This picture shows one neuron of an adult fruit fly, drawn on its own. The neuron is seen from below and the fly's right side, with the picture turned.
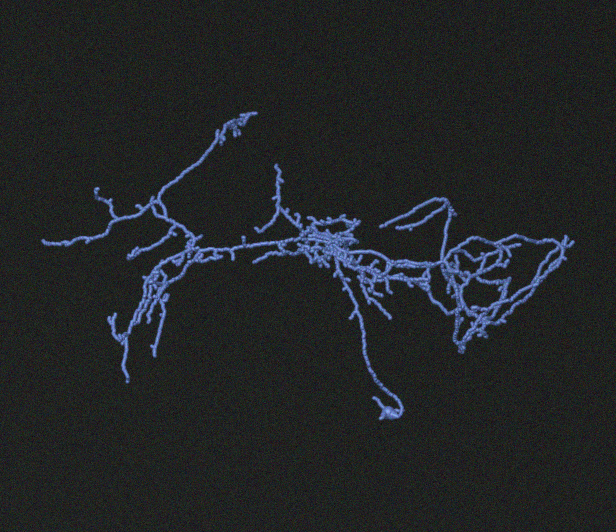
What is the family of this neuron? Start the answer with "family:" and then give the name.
family: hemilineage 11A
